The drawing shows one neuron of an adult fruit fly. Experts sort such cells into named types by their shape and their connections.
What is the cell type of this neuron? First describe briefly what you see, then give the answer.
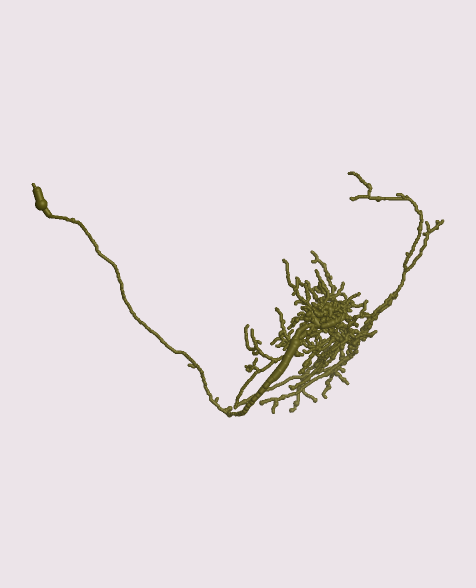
Dozens of branch ends can be seen. As drawn here it is wider than it is tall. It is a central-brain intrinsic neuron. Its cell type is LAL002.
